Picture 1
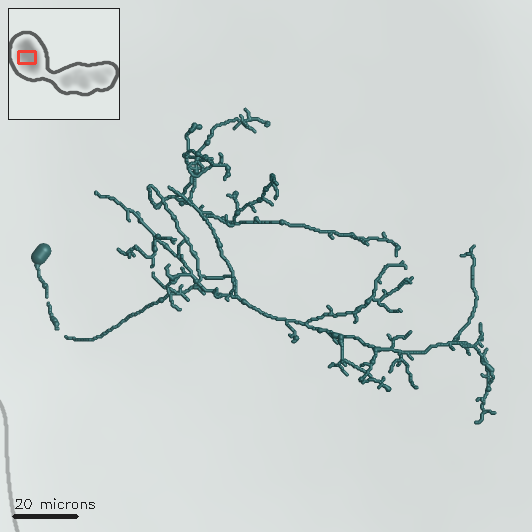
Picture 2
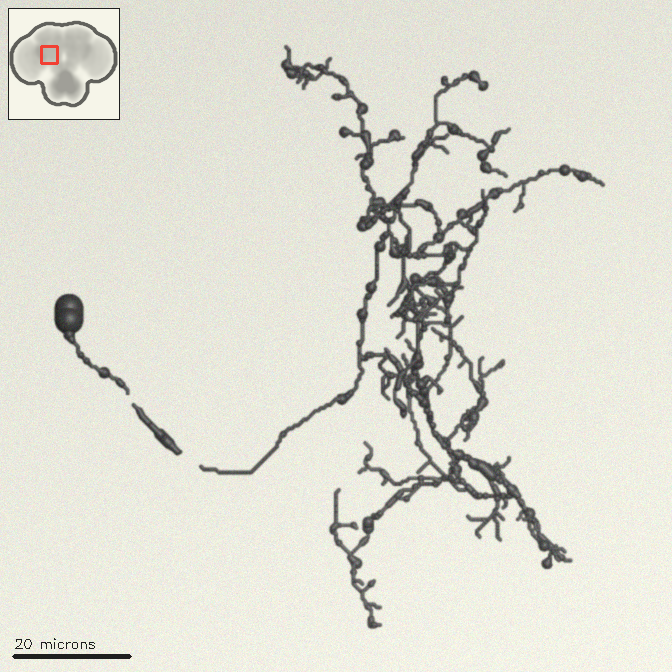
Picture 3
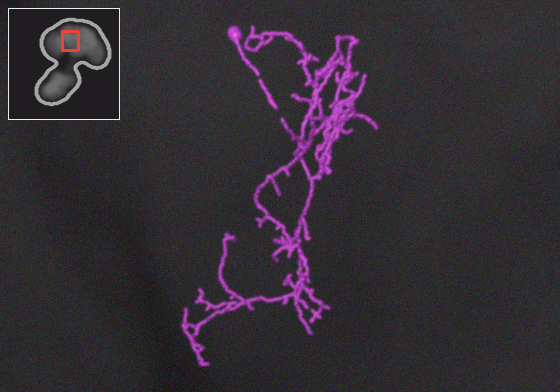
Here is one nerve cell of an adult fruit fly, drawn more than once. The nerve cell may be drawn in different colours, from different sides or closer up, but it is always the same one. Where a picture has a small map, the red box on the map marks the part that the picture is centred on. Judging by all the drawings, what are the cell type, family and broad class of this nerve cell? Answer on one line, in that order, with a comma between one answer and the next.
LAL059, hemilineage LALa1_anterior, central-brain intrinsic neuron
